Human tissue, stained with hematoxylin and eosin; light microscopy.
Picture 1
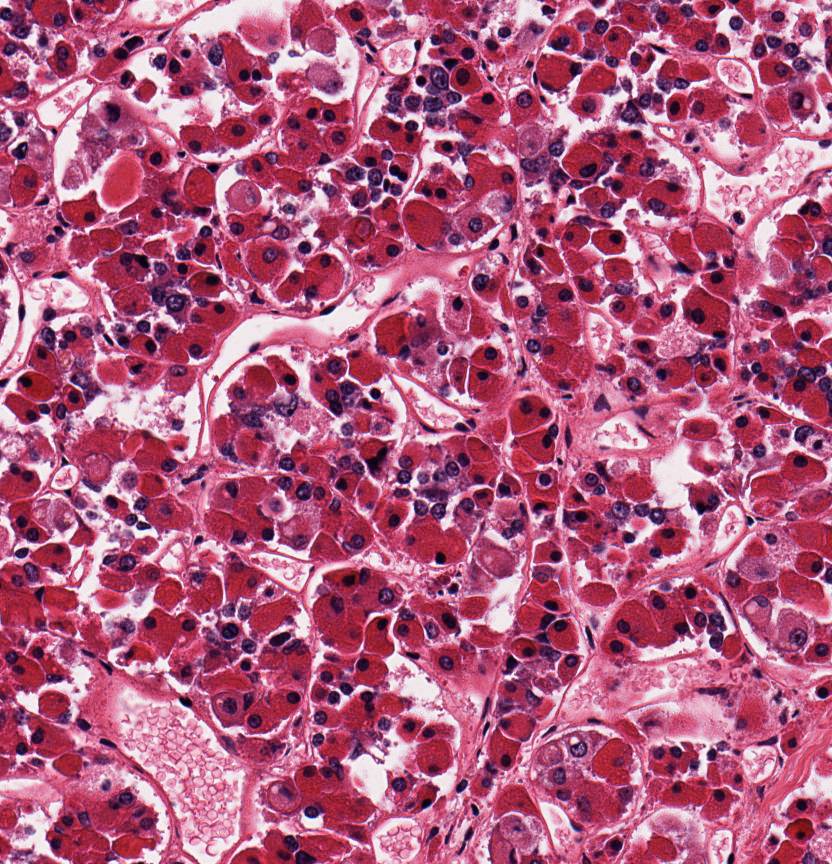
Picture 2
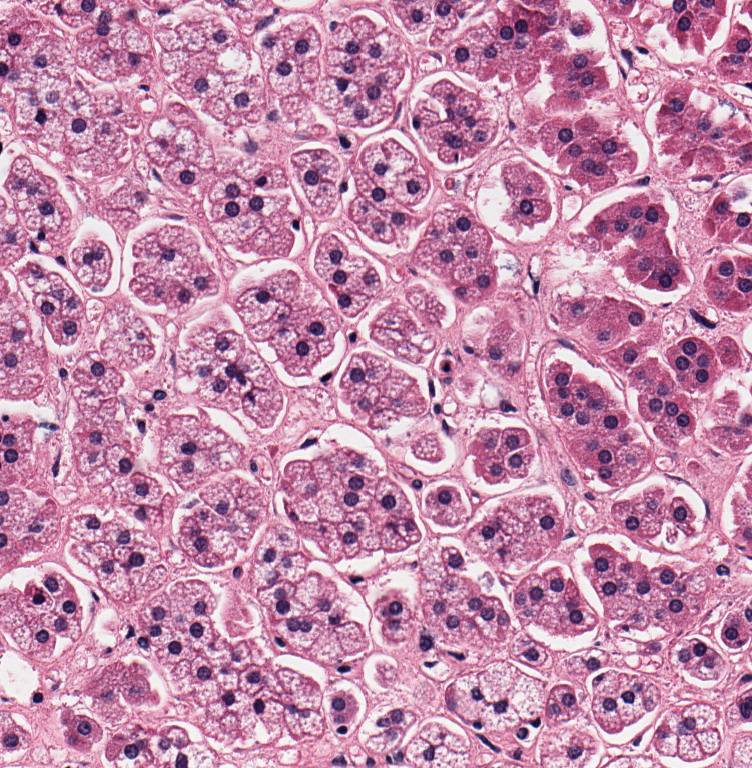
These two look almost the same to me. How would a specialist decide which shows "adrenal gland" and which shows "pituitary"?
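Pituitary in picture 1, adrenal gland in picture 2. Common to both: rounded nests separated by thin pink septa, with round dark nuclei, mostly one per cell. Difference in the pituitary: cells also in cords, cytoplasm mostly abundant and deep red, and a thin-walled channel at lower left packed with red blood cells. Difference in the adrenal gland: cytoplasm mostly pale, finely vacuolated and foamy, with denser, deeper pink, less vacuolated cells in the upper right corner.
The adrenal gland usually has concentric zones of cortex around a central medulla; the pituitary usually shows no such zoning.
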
